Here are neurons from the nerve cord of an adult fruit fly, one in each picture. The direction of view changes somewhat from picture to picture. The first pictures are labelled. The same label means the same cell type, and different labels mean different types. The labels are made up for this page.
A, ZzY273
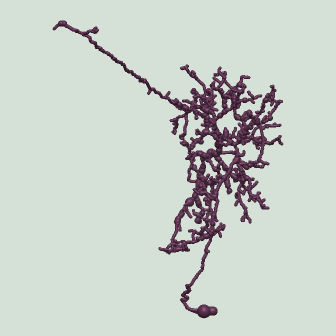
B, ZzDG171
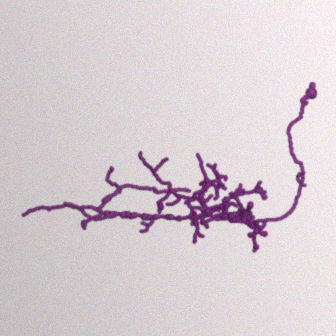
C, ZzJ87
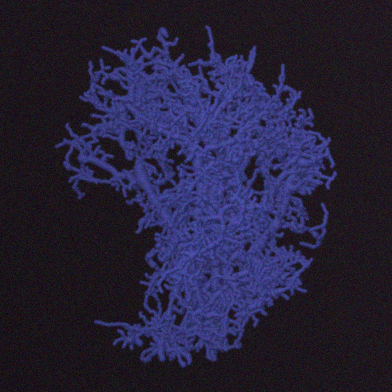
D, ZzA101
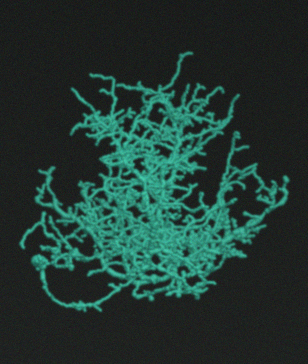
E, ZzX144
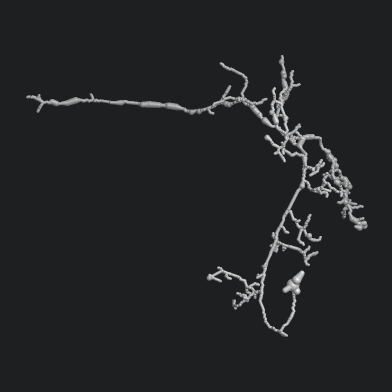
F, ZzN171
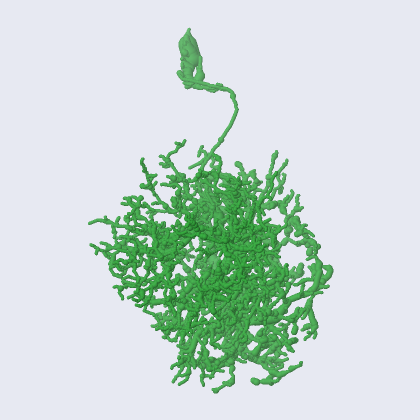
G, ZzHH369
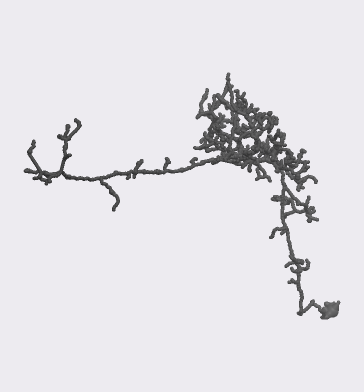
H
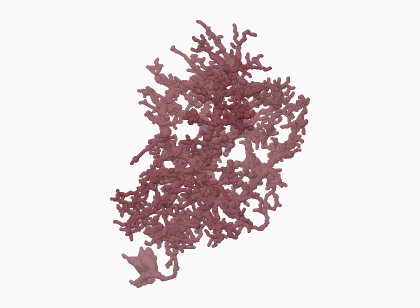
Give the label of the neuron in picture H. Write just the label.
ZzJ87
